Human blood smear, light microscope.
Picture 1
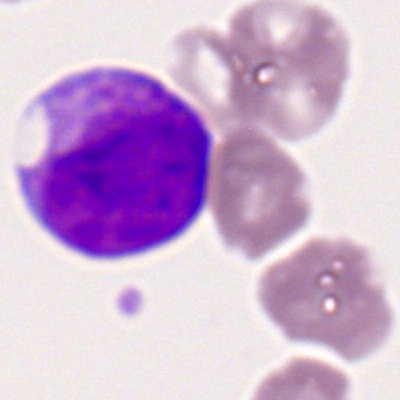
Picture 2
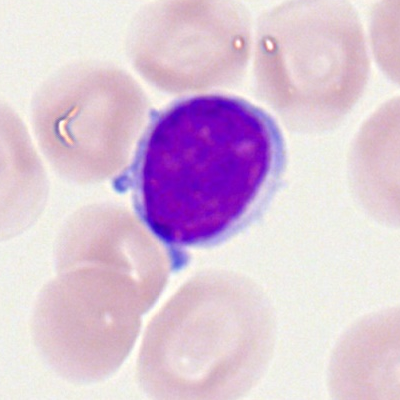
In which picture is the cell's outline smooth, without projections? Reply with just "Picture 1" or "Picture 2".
Picture 1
